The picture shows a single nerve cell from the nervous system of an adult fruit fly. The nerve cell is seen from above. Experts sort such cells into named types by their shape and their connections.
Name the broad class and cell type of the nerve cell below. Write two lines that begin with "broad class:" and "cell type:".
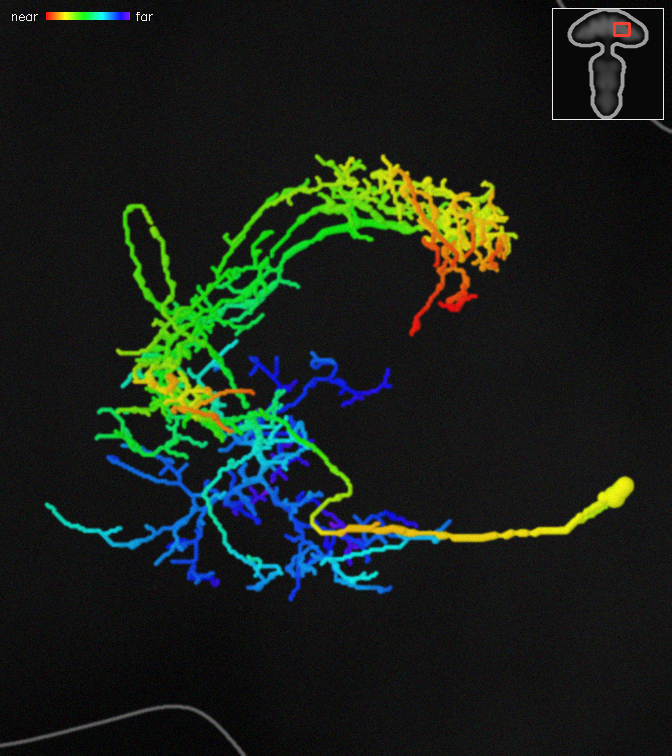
broad class: central-brain intrinsic neuron
cell type: CL126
